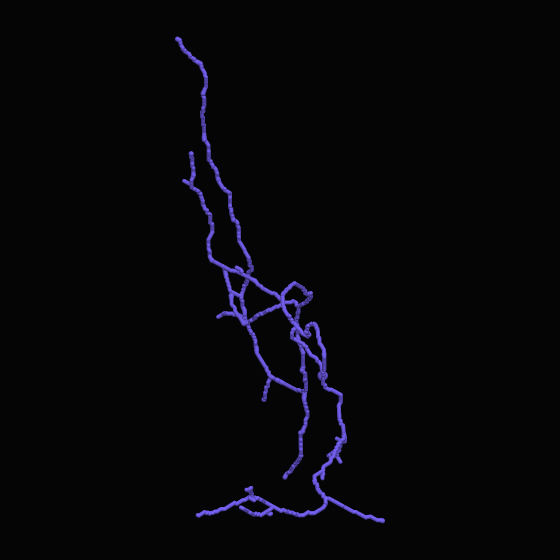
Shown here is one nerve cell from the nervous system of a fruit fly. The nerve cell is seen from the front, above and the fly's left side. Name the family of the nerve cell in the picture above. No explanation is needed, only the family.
LPT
